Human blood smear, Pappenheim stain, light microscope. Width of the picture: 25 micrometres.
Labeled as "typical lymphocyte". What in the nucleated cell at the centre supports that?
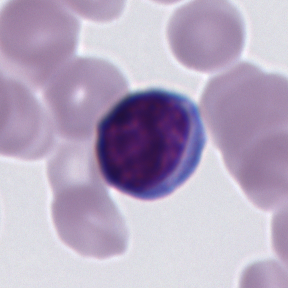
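Let's hold this typical lymphocyte up against the usual picture, point by point.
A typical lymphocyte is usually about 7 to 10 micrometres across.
This cell measures about 10 micrometres, so it sits at the top of that range.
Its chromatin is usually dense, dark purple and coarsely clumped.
Here the chromatin is dark purple and coarsely clumped, which fits.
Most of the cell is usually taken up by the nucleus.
This nucleus, about 9 by 7 micrometres, fills about 70% of the cell's area, which agrees.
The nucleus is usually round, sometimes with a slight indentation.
This one is round to oval with no lobes or deep indentation, so only its slightly oval outline strays from plain round. Finally, the cytoplasm is blue and forms a narrow crescent, mainly along the right side of the cell.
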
